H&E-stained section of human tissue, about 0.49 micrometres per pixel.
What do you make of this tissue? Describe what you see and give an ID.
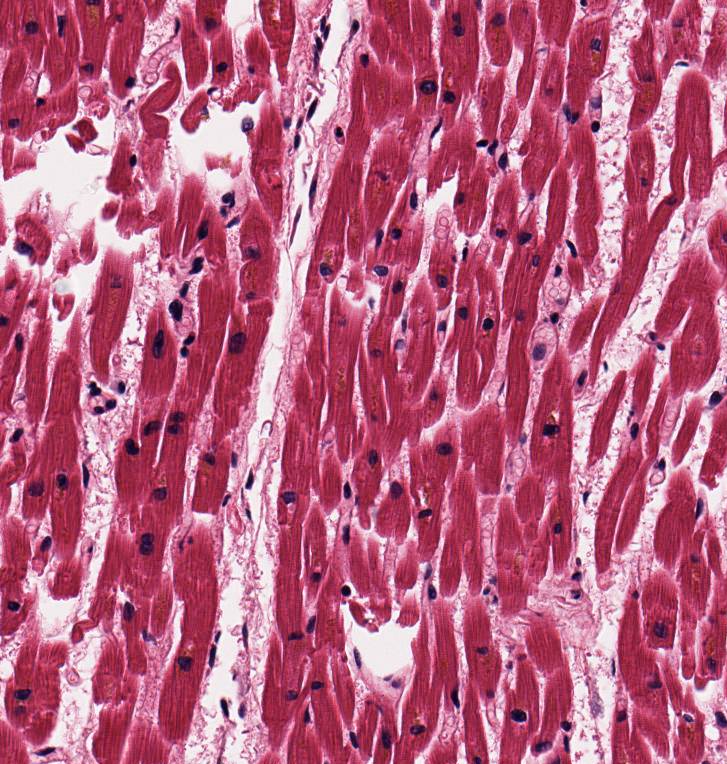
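These deep pink muscle cells carry fine cross-striations along their length. At the ends of some muscle cell nuclei I can make out small golden-brown granules. Between the fibres there is pale, loose, wispy tissue with small dark elongated nuclei, and I find no fat cells anywhere in the field. So: left ventricle of the heart.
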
